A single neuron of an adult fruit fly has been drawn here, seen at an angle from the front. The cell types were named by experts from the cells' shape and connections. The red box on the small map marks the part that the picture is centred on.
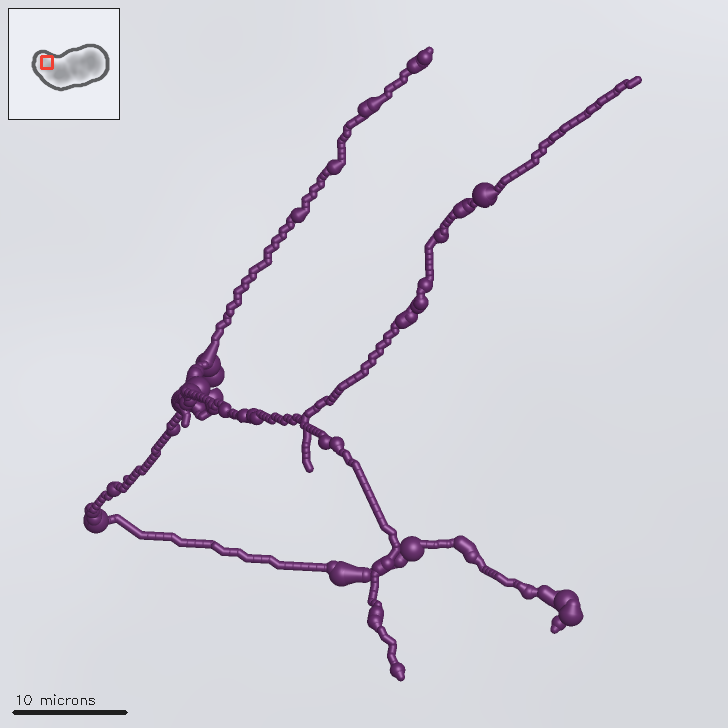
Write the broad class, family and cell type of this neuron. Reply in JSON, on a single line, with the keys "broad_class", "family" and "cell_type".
{"broad_class": "sensory neuron entering the nerve cord", "family": "class mechanosensory tactile", "cell_type": "SNta32"}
